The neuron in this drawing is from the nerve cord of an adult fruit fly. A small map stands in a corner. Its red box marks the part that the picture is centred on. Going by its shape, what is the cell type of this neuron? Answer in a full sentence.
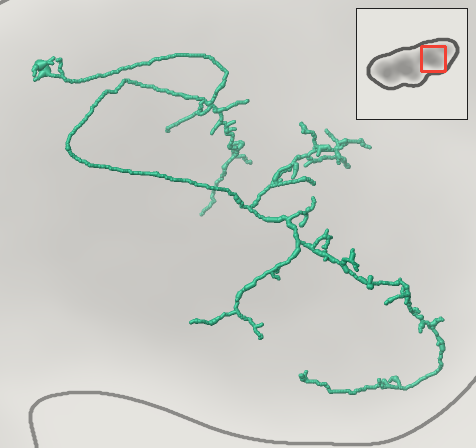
The cell type is IN19A040.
